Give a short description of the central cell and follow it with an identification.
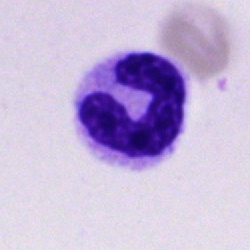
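This one's got a round, smooth outline. See how the curved nucleus opens to the upper left, with pale cytoplasm filling the gap there. There are no nucleoli visible in the nucleus, either. The cytoplasm's moderate in amount and pale lilac. So it's a band neutrophil.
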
